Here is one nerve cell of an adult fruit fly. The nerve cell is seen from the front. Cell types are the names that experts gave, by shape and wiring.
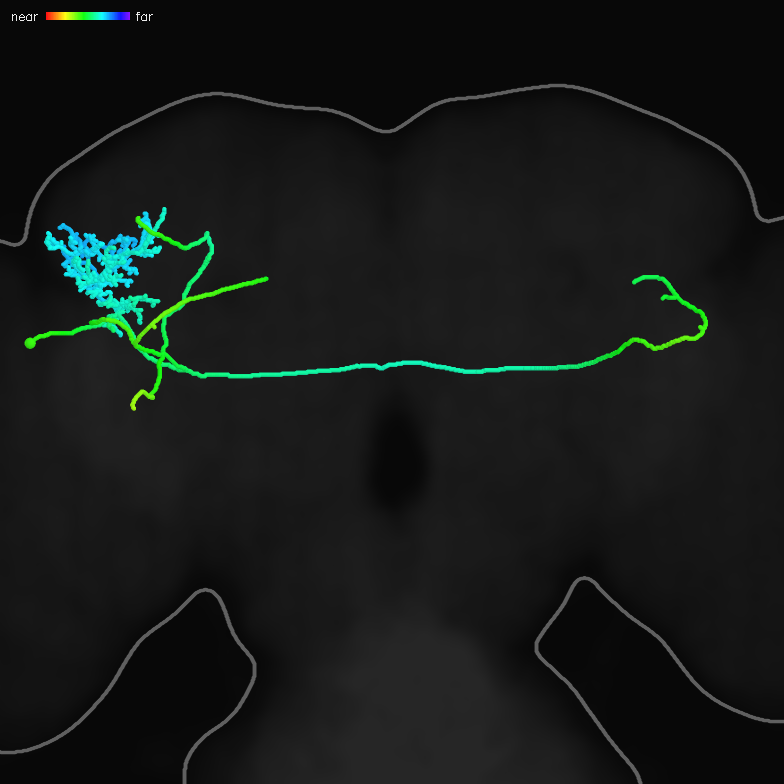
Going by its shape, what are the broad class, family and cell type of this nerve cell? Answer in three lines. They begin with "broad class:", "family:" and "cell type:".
broad class: central-brain intrinsic neuron
family: hemilineage VLPl2_posterior
cell type: LHAV2g2_b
